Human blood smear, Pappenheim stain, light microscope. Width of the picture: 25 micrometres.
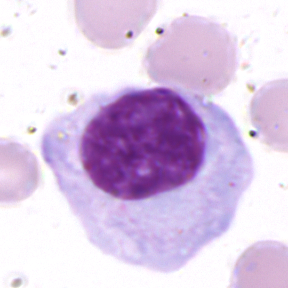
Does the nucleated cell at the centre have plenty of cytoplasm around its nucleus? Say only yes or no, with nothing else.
Yes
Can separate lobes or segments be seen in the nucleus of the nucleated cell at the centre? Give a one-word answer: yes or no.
No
